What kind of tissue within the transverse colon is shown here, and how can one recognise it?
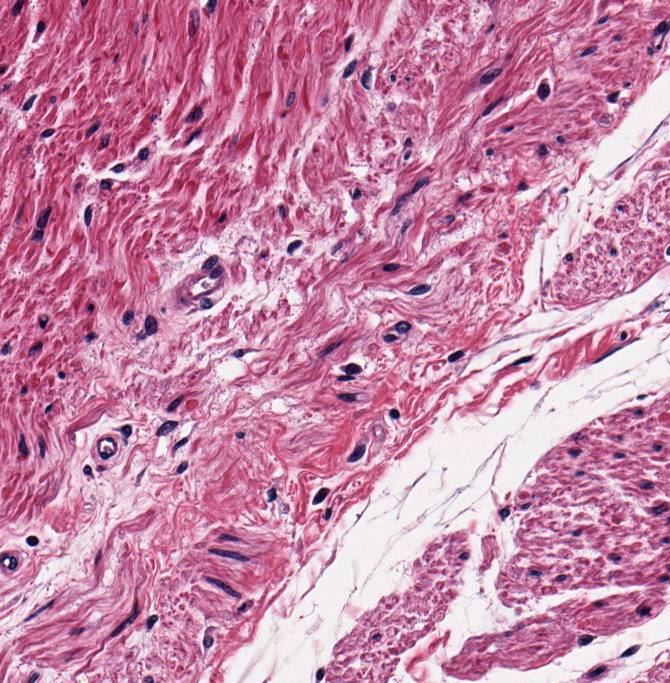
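This is smooth muscle. Its bundles are cut lengthwise in the upper left and across in the lower right.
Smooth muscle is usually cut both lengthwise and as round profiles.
Lengthwise, the nuclei are elongated and cigar-shaped with blunt ends.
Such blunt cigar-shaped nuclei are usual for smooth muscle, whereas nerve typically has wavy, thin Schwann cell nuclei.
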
